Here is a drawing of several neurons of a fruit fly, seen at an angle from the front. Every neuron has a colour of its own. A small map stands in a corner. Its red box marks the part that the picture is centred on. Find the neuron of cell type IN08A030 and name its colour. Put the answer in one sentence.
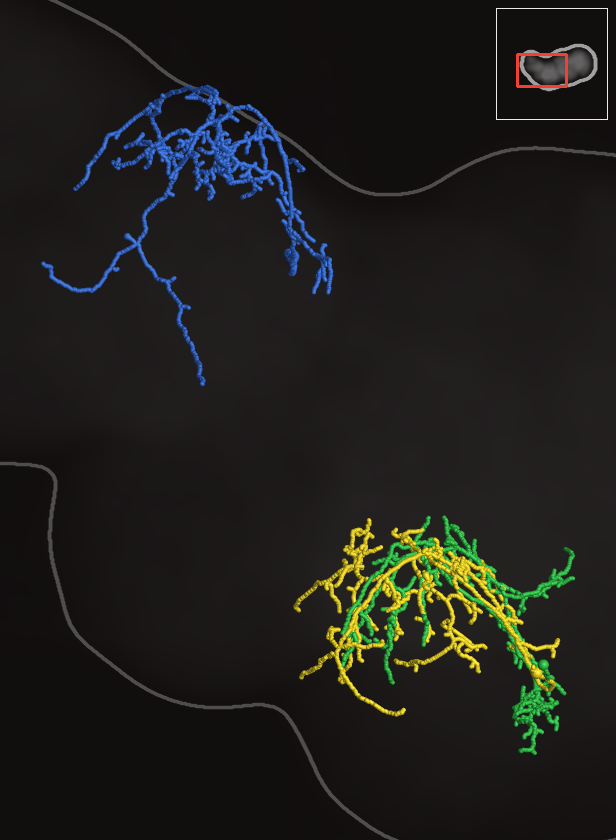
The colour is green.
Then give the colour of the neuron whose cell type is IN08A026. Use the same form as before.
The colour is yellow.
